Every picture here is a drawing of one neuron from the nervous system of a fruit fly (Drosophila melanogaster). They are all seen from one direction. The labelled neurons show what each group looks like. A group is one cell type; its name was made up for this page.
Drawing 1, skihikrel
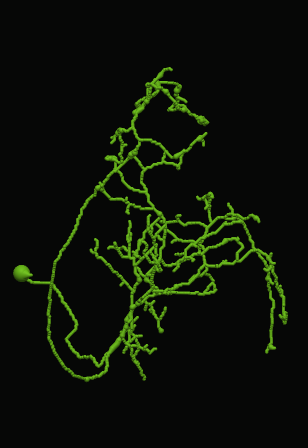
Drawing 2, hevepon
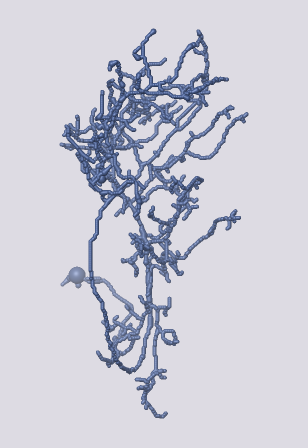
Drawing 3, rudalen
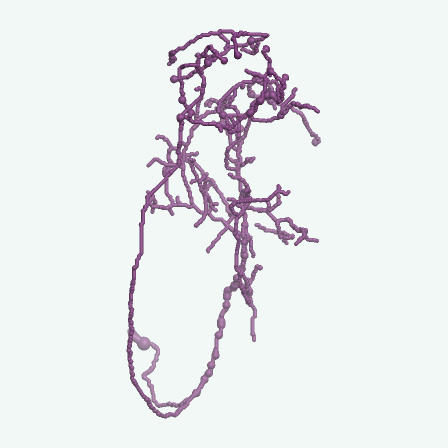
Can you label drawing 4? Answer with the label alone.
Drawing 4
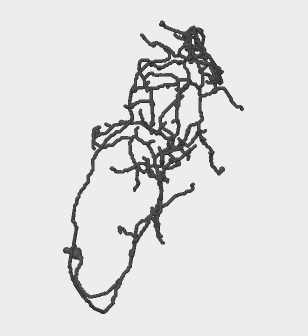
rudalen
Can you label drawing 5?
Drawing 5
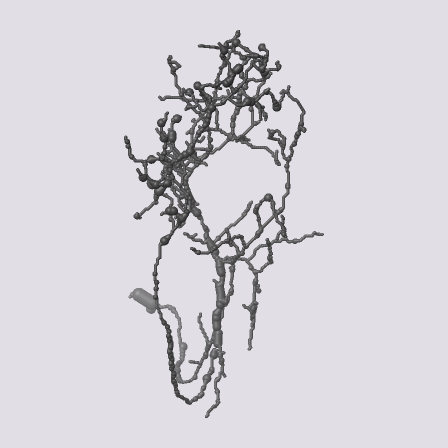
hevepon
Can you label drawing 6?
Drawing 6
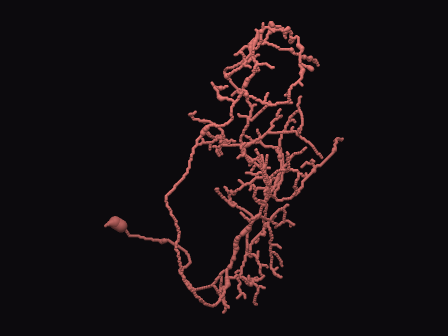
skihikrel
